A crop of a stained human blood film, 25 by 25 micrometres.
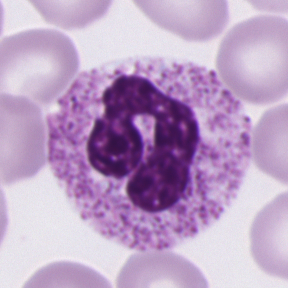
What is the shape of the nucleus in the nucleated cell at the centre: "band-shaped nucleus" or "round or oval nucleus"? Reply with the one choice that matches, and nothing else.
Band-shaped nucleus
